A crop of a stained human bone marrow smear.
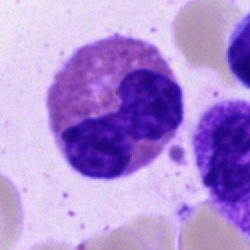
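Eosinophil. In this stained human bone marrow smear, the central cell has a nucleus of two lobes joined by a narrower part. The nucleus lies in the lower right of the cell, so most of the cytoplasm is in the upper left. Its chromatin is dark purple and coarsely clumped. Fine granules fill the cytoplasm.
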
